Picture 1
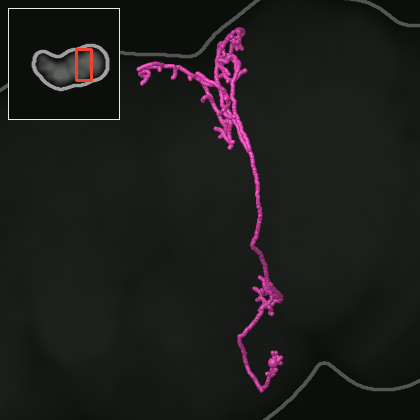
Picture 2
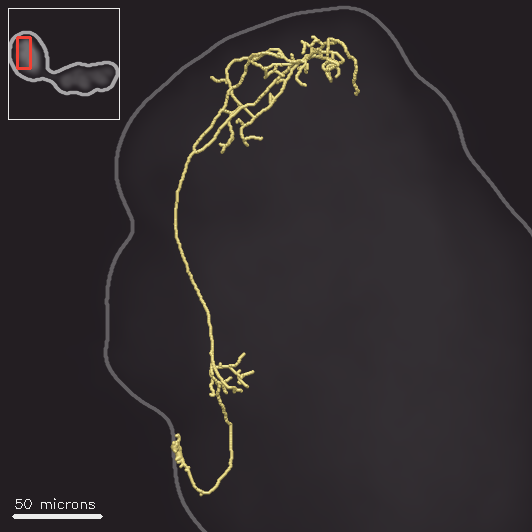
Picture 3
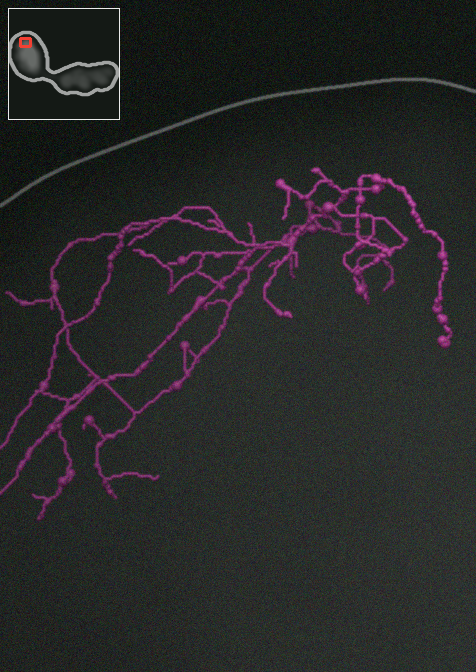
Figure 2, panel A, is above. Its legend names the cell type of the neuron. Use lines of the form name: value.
cell type: SMP741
